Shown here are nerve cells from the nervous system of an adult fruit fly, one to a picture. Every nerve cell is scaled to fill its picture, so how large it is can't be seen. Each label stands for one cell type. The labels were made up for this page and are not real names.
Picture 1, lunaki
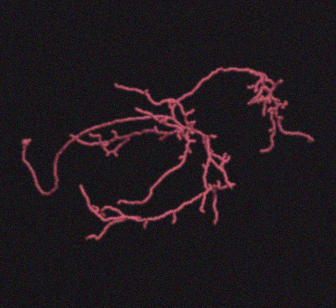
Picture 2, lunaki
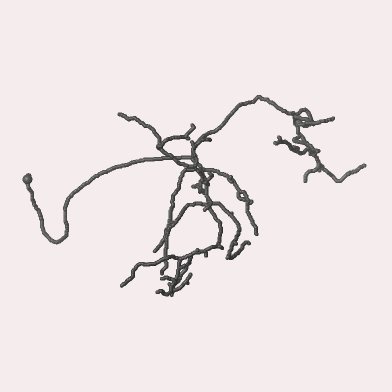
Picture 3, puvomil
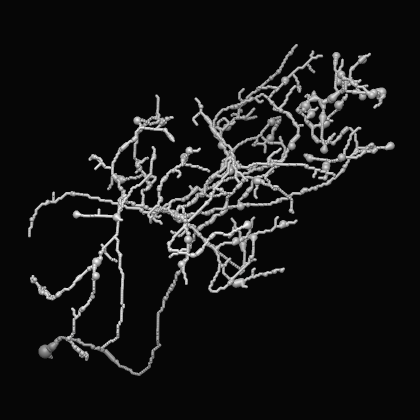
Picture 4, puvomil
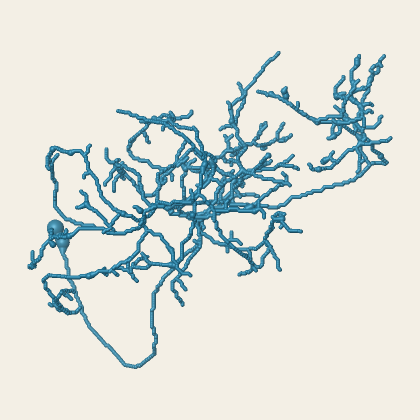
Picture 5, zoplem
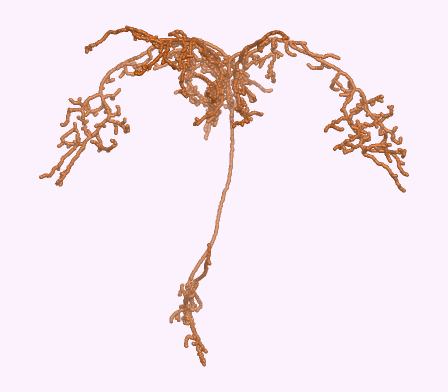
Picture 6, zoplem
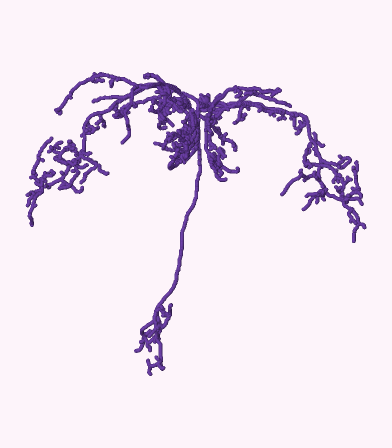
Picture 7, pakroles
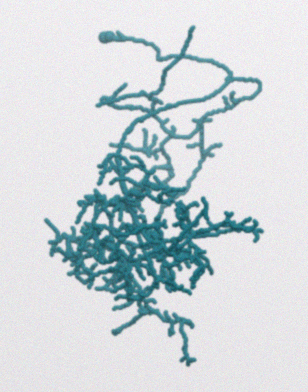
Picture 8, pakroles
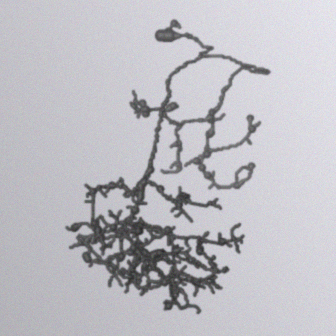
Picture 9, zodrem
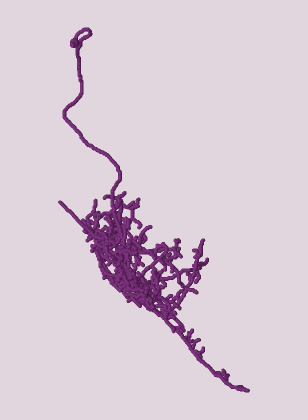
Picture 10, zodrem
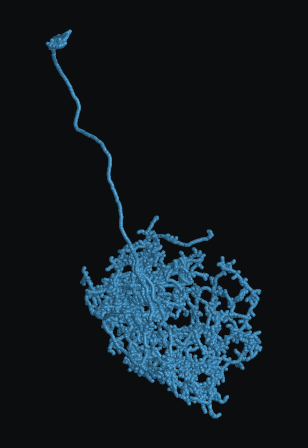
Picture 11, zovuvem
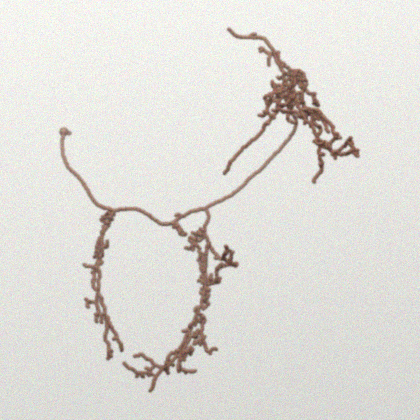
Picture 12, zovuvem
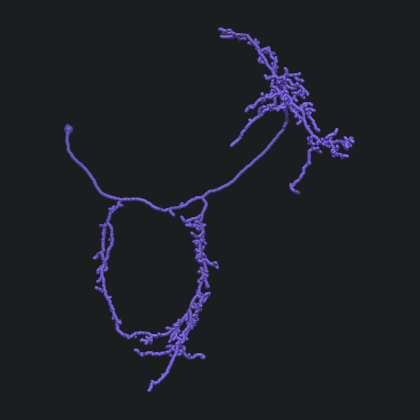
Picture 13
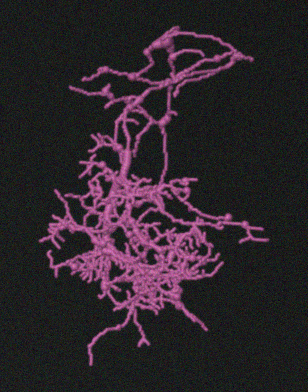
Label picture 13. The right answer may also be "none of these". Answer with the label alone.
pakroles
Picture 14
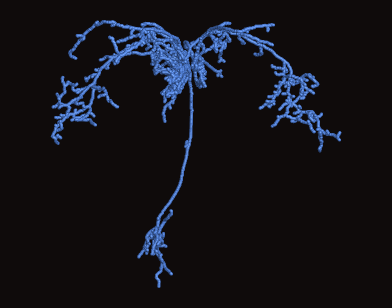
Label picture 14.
zoplem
